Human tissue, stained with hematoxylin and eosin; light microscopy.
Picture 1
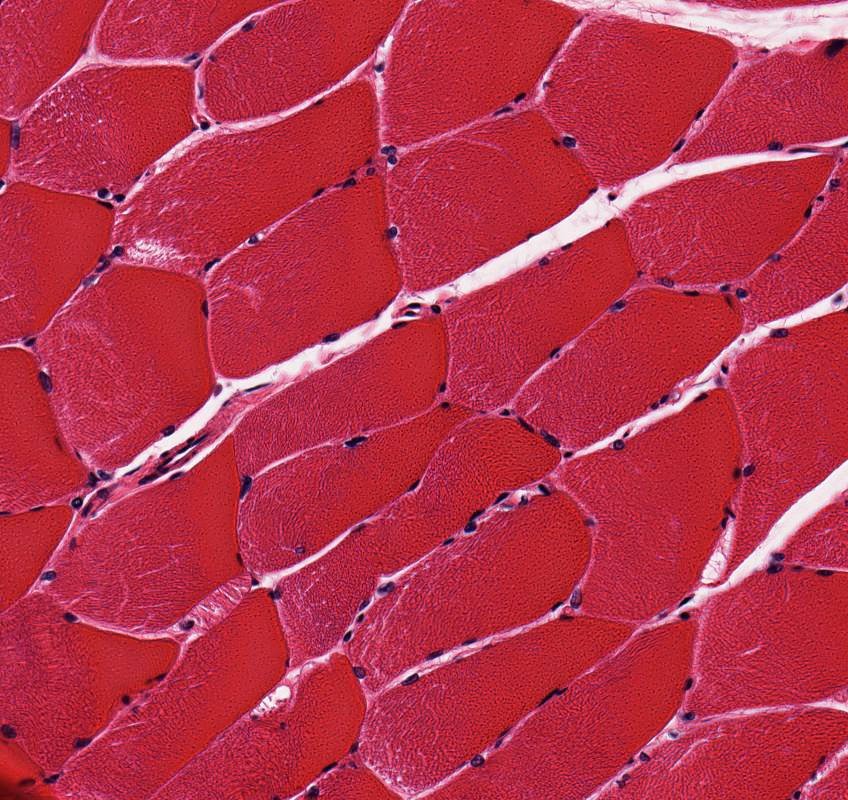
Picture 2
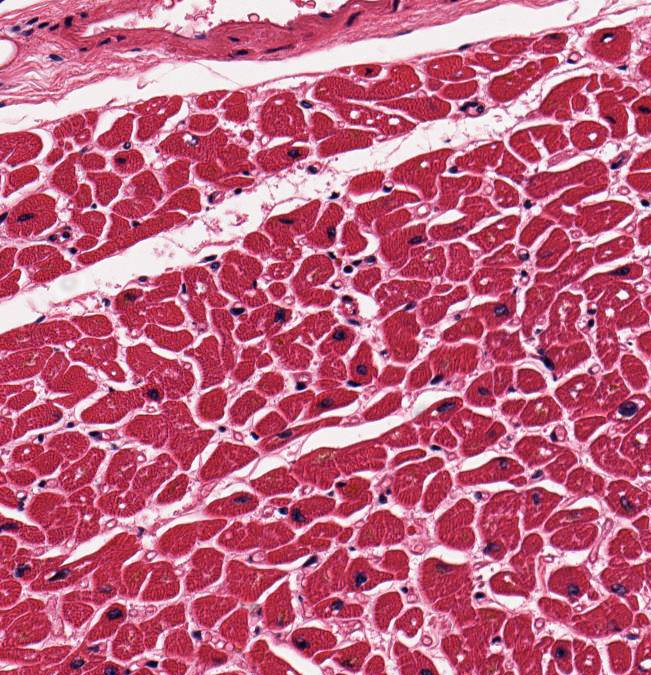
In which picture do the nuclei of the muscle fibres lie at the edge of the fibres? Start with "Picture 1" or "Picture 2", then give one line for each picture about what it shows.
Picture 1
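Picture 1: The dark, flattened fibre nuclei lie at the edges of the fibres rather than in their centres.
Picture 2: Where a nucleus is seen within a fibre profile, it lies centrally.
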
